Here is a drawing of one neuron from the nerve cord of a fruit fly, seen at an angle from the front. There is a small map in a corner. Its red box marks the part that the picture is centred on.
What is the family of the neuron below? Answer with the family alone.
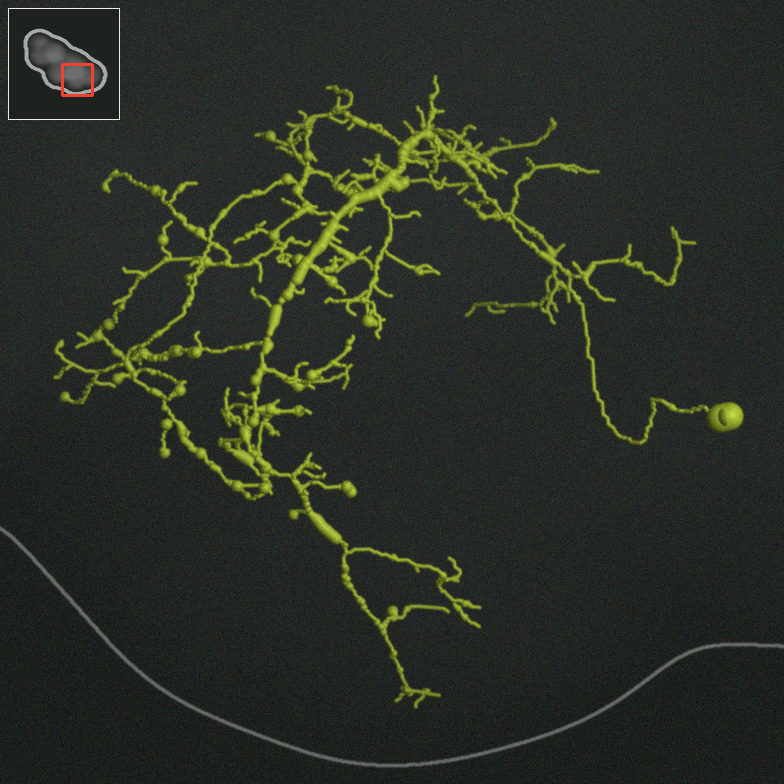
hemilineage 08A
